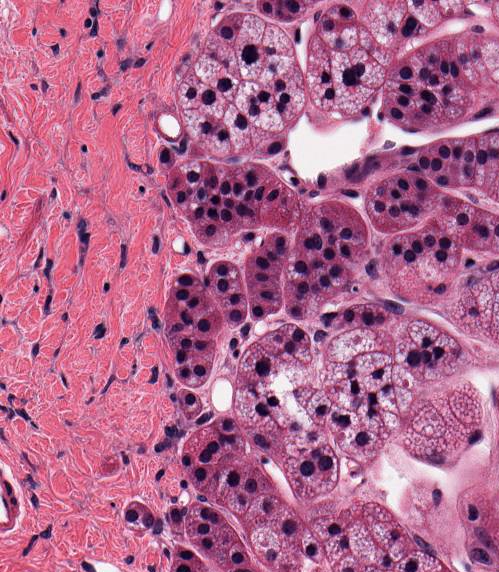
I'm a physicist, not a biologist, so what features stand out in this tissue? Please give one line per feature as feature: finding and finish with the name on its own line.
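Cytoplasm: pale and finely bubbly in many cells of the upper and right nests
Nuclei: round and darkly stained in the nest cells
Fibrous tissue: on the left, wavy collagen bundles with scattered spindle-shaped nuclei
Fat cells: none in the field
Name: adrenal gland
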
